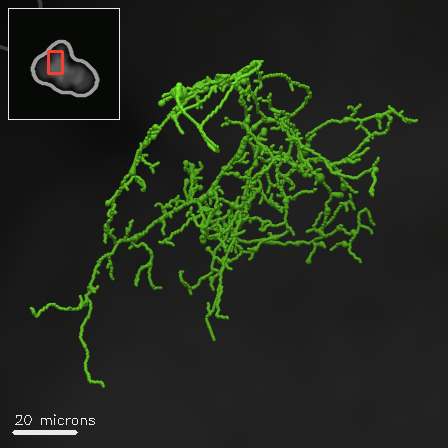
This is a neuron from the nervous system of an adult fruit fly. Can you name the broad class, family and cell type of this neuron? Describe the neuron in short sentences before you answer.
From left to right in the picture it spans about 130 microns. In this view it is about as wide as it is tall. This is a nerve-cord intrinsic neuron. Its family is hemilineage 03B. It is of cell type IN03B046.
